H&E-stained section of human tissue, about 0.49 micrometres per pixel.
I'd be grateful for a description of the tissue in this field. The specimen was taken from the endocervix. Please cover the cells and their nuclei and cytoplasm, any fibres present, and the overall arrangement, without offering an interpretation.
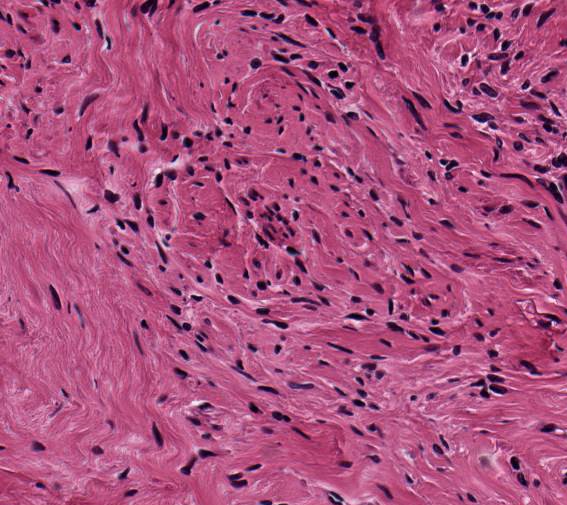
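On the left, the collagen bundles run a wavy course. Nuclei bunch up more in the centre and upper right than down in the lower left. Most of them are dark, slender and spindle-shaped. You can't really make out cell borders; the cytoplasm just blends into the pink stroma.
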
